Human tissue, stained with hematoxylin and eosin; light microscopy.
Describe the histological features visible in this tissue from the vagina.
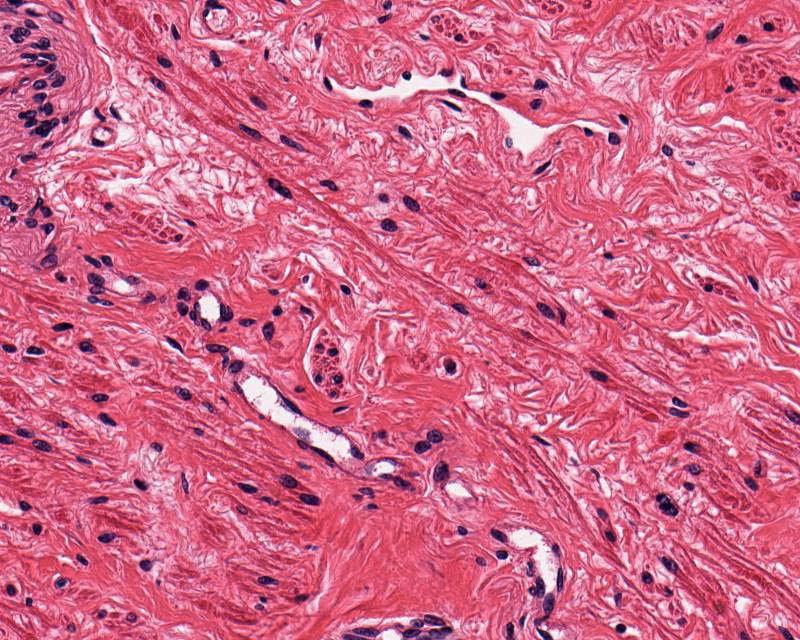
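The field consists of fibrous stroma through which spindle-shaped dark nuclei are sparsely scattered. Small thin-walled vessels lie at the top centre and left of centre; their lumens are empty and slit-like, lined by flattened endothelial nuclei. No epithelium is present anywhere in the field, and there are no fat cells.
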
